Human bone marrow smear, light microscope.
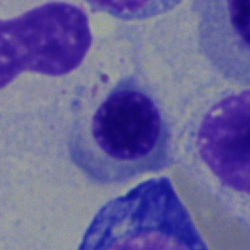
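Erythroblast, the central cell. The chromatin is dense and dark purple, with only a few small paler spots. Pale grey-blue cytoplasm without visible granules forms a rim that is wider on the lower-left side of the nucleus than on the upper-right side.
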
